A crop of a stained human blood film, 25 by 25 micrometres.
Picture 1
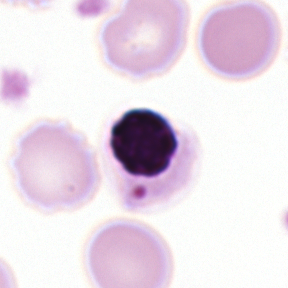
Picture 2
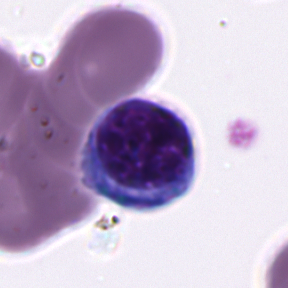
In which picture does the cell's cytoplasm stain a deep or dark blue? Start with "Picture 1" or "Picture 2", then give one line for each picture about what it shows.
Picture 2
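In picture 1: The cytoplasm is pale pink, close to the colour of the nearby red cells.
In picture 2: The cytoplasm is deep blue.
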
